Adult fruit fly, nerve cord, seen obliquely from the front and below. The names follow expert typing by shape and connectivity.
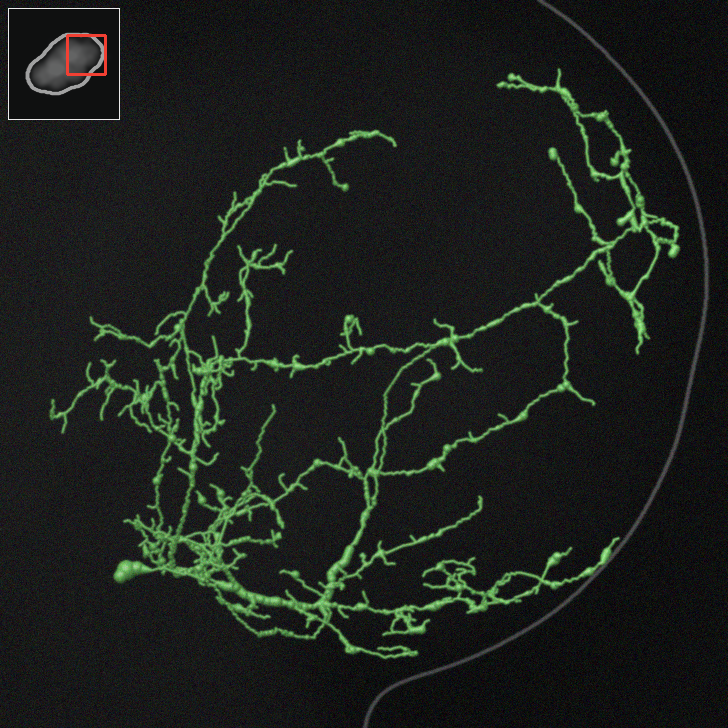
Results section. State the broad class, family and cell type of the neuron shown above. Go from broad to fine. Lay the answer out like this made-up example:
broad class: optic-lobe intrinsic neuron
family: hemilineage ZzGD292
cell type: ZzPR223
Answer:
broad class: nerve-cord intrinsic neuron
family: hemilineage 04B
cell type: IN04B101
